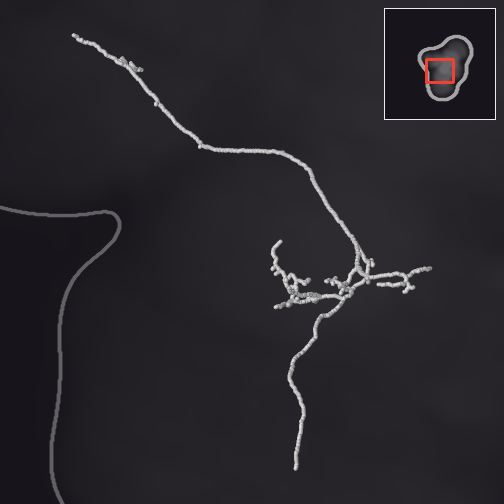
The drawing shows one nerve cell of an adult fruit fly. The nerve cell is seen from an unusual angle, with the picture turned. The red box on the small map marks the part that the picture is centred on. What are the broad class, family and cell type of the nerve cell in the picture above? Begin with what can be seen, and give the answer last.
The drawing shows no cell body. As drawn here it is about as wide as it is tall. This is a sensory neuron entering the nerve cord. The name of its family is class mechanosensory proprioceptive. It is of cell type SNpp32.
